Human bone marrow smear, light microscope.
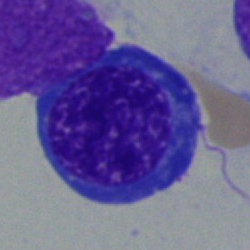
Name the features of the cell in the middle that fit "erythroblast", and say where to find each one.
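For an erythroblast, the deep blue rim of cytoplasm around the nucleus fits well.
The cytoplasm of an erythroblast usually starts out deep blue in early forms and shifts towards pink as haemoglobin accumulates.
Beyond that, I see a round outline with a smooth edge, and dark purple chromatin with many small pale gaps scattered through it.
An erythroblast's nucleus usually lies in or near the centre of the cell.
Here, though, the cytoplasmic rim is wider on the right side than on the left side.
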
